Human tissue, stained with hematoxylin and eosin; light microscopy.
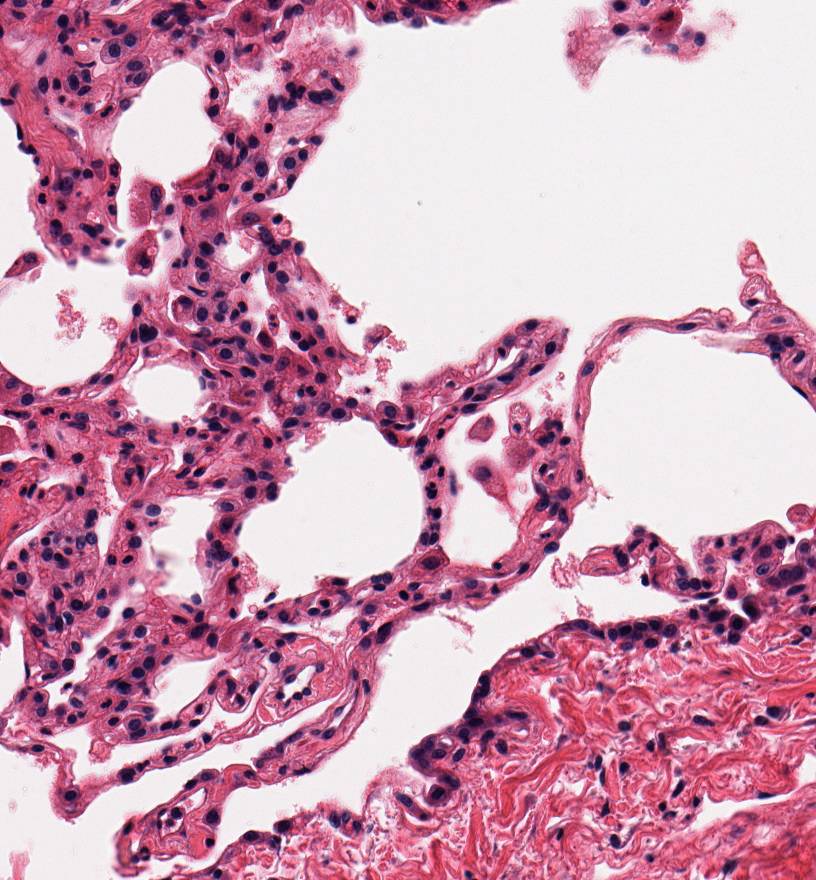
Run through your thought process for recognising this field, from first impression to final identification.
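The field mainly shows an alveolus. Septa in the centre and right are thin, and a few loose, rounded cells with abundant pink cytoplasm lie free in spaces near the centre.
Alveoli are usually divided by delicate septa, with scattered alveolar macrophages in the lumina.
Left-half septa are thickened and nucleus-crowded; wavy bundles of dense pink collagen fill the lower right corner.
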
